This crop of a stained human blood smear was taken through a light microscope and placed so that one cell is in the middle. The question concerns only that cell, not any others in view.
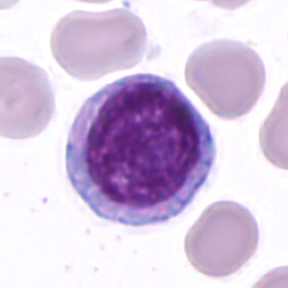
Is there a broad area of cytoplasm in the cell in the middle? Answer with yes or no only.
No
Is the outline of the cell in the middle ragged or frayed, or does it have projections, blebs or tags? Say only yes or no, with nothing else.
No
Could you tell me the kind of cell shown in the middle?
plasma cell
